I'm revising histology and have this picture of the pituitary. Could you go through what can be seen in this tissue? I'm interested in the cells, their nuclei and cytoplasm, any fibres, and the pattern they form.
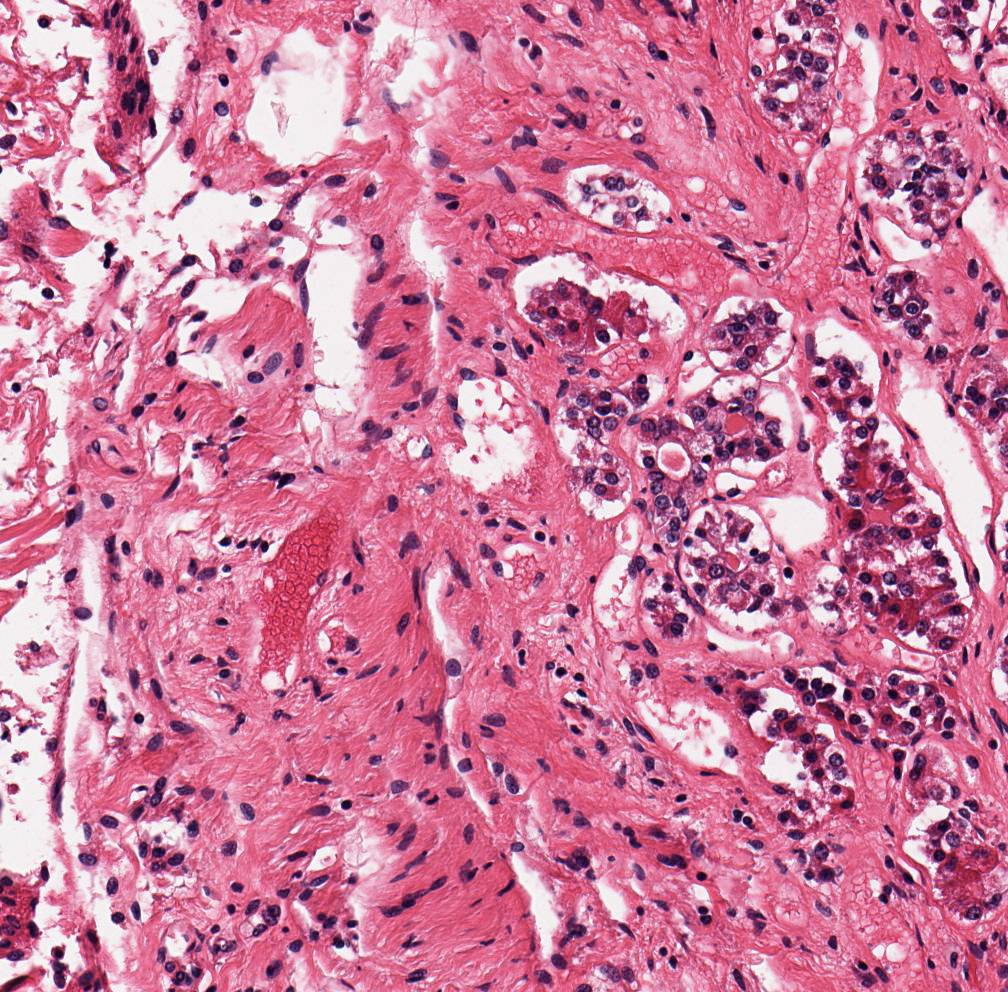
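Left and centre: spindle cells forming smooth muscle bundles, with elongated nuclei and pink cytoplasm, bundles running in several directions. Right: rounded cells crowded in many small, separate nests, each partly surrounded by a clear space. Nest cells: round dark nuclei, granular pink-purple cytoplasm.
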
